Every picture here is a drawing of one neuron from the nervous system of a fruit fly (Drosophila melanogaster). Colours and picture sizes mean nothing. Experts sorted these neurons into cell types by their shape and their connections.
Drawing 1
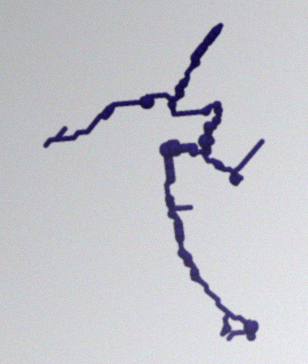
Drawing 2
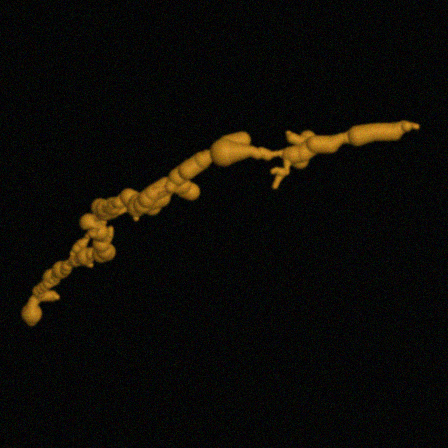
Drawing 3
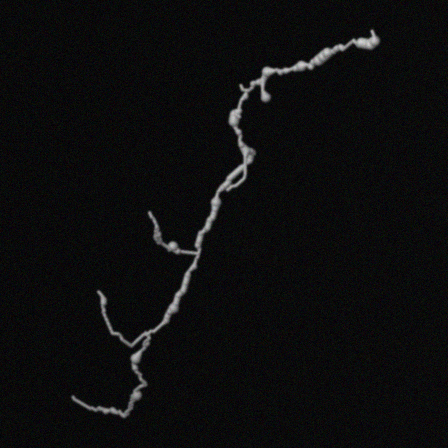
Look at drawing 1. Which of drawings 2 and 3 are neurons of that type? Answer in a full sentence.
Drawing 2 and drawing 3 are of the same cell type.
